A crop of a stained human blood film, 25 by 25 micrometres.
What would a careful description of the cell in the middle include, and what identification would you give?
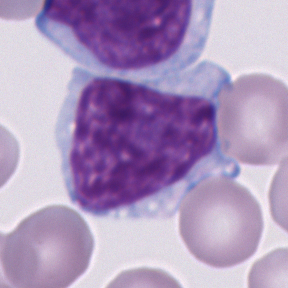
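Start with the nucleus: angular, roughly triangular, with fairly straight sides. The cytoplasm is pale blue, and a few small clear vacuoles lie in it below the nucleus. The cell outline is irregular, with a small knob-like projection at the lower right. This is a myeloblast.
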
